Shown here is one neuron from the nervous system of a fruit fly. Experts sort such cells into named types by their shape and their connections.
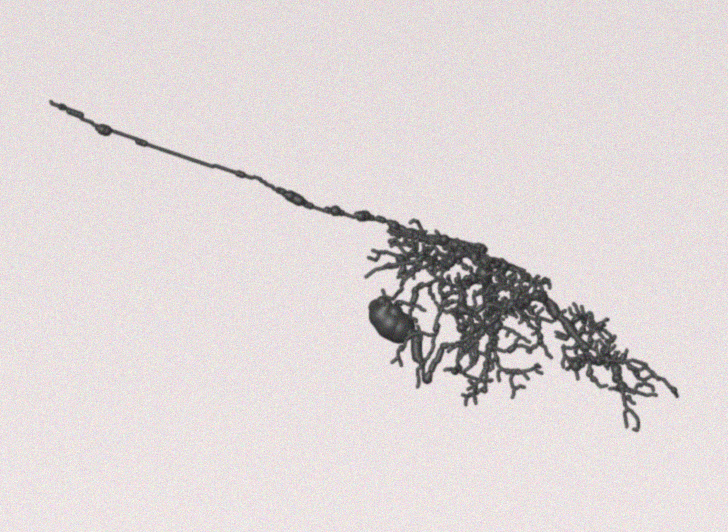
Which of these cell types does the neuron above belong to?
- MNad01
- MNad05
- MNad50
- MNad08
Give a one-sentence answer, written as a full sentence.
It is the cell type MNad01 to which this neuron belongs.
